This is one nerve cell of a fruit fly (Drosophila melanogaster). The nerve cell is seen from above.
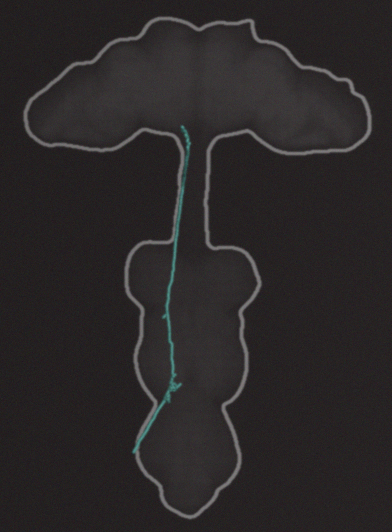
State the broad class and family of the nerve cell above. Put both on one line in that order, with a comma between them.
sensory neuron ascending to the brain, class mechanosensory proprioceptive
